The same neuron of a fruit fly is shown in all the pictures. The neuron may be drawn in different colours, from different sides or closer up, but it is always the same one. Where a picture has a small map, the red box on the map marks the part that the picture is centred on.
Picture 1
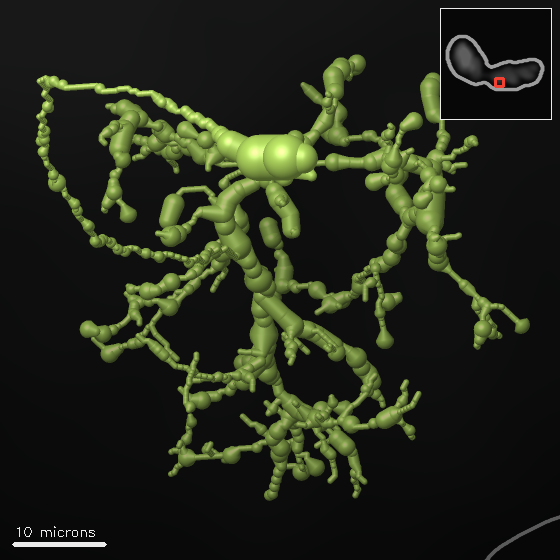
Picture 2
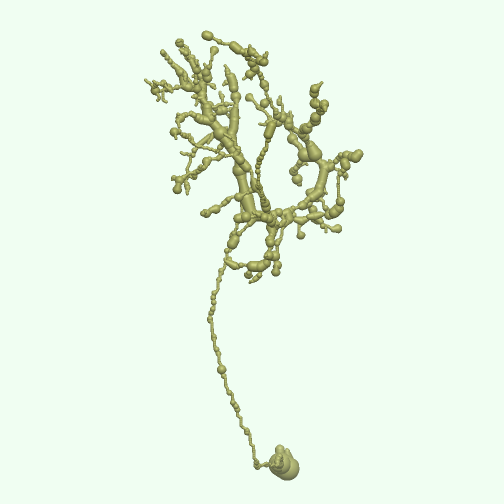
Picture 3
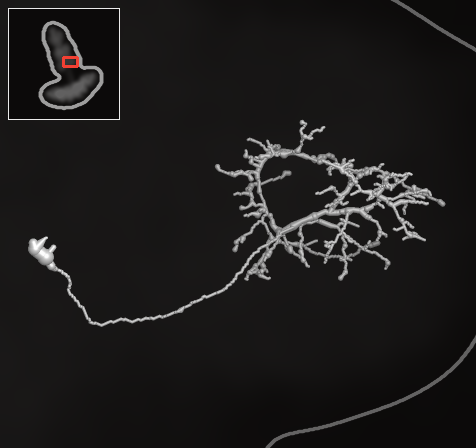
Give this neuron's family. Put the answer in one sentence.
The family is hemilineage 13B.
